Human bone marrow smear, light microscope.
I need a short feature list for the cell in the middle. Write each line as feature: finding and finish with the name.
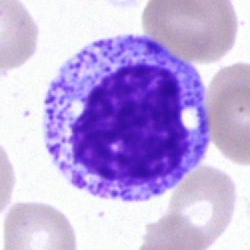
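Nucleus: fills most of the cell, leaving a rim of cytoplasm all around
Chromatin: dark purple, with paler patches scattered through it
Cytoplasm: pale blue in the spaces between the granules
Spaces: two clear round ones at the nuclear edge, one left, one right
Name: myelocyte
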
